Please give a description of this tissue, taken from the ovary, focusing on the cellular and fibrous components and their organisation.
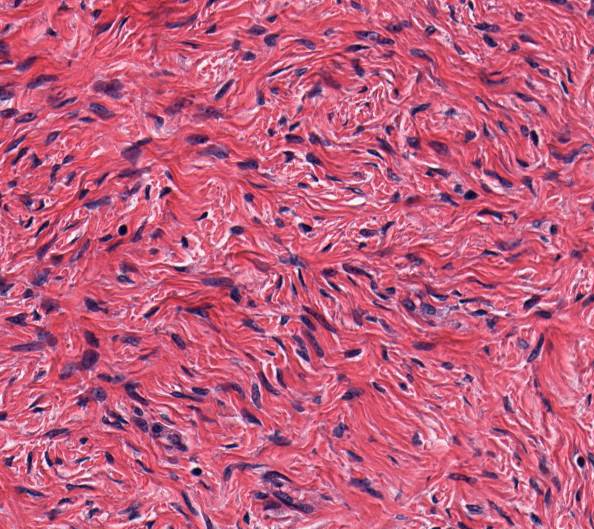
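Notice first how the spindle cells and collagen form short, wavy bundles that intersect and swirl in varying directions. Now look at the nuclei: they are elongated and dark-staining, often wavy or tapered at the ends. Each spindle cell has only scant cytoplasm, which merges indistinctly with the collagen around it. See that the cells are spread fairly evenly across the whole field, with no dense clusters.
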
